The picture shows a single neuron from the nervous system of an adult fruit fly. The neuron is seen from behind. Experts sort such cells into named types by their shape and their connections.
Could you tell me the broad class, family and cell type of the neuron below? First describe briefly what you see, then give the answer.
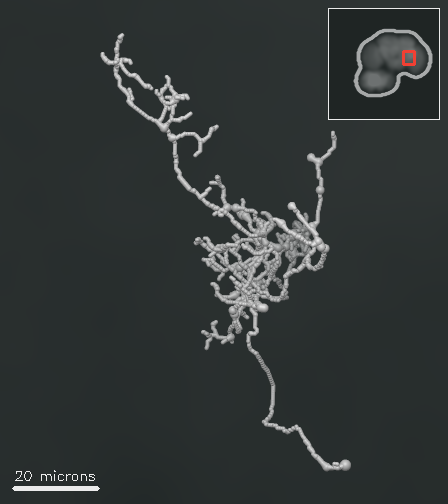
Its cell body lies at the lower right of the picture. By the scale bar it is about 100 microns tall in this view. The picture shows dozens of branch ends. This is a central-brain intrinsic neuron. Its family is hemilineage WEDa1. It is of cell type SAD023.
